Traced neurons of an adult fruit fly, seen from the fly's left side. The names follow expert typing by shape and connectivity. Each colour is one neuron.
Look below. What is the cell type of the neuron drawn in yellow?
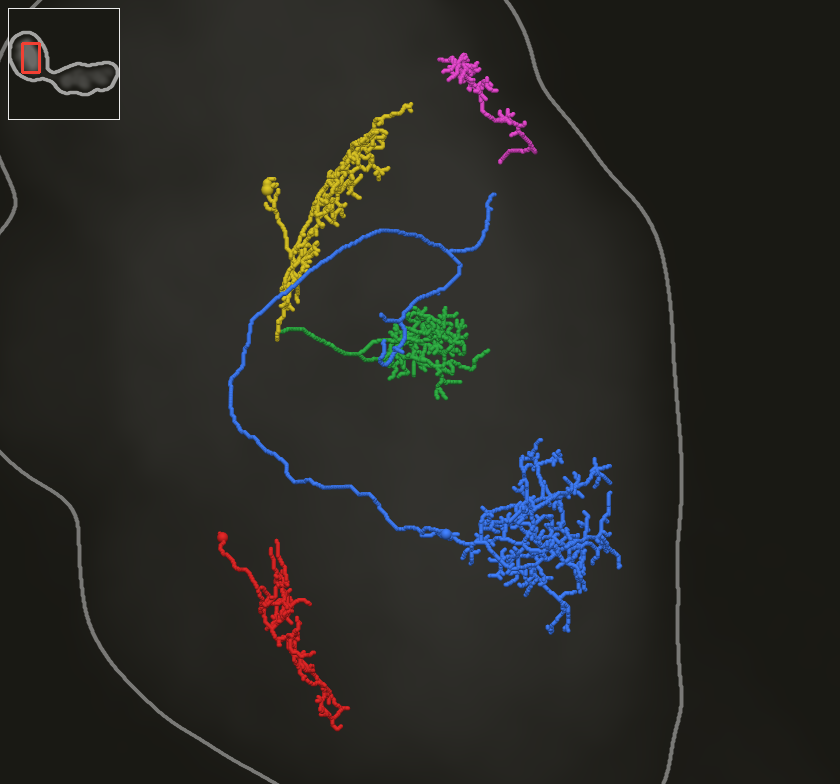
Dm1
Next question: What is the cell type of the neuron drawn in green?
Dm9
